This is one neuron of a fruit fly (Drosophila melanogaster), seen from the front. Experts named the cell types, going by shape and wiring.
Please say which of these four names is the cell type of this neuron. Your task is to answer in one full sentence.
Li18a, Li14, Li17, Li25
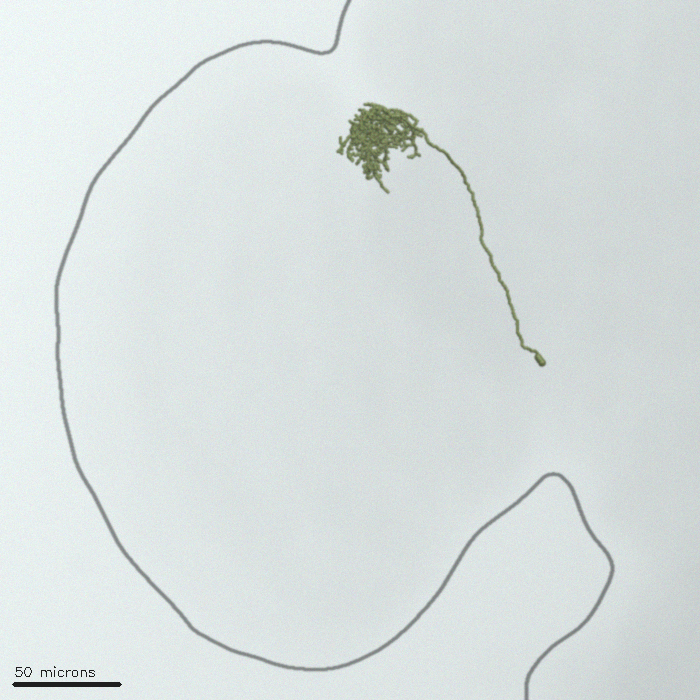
This neuron represents the cell type Li25.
